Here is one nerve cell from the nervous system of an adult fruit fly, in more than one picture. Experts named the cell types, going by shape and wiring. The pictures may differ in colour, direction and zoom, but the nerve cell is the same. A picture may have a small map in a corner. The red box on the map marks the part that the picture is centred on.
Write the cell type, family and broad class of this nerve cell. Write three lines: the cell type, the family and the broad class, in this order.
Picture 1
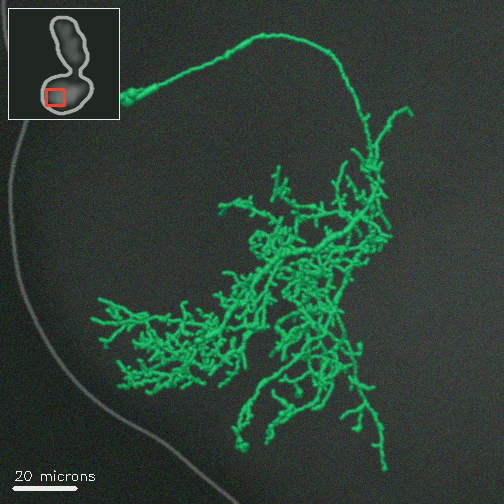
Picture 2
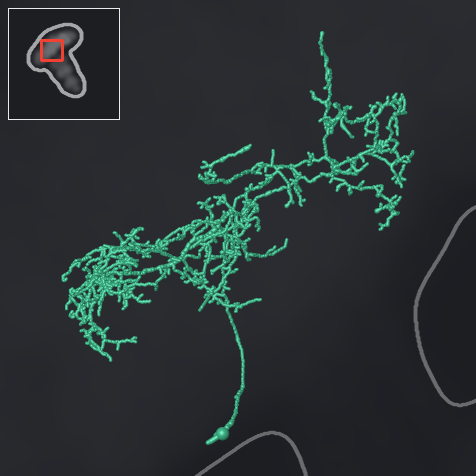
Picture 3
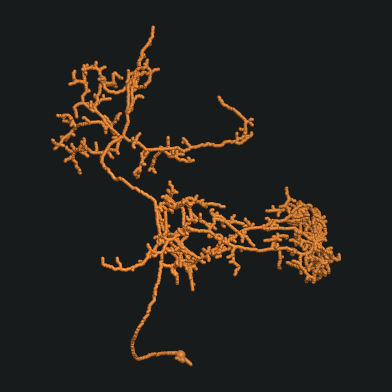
SMP583
hemilineage SLPpl2
central-brain intrinsic neuron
